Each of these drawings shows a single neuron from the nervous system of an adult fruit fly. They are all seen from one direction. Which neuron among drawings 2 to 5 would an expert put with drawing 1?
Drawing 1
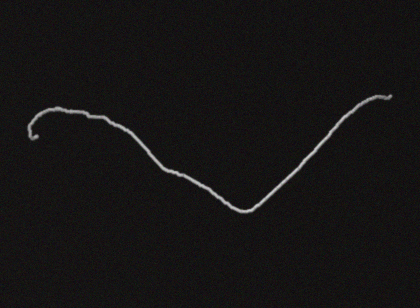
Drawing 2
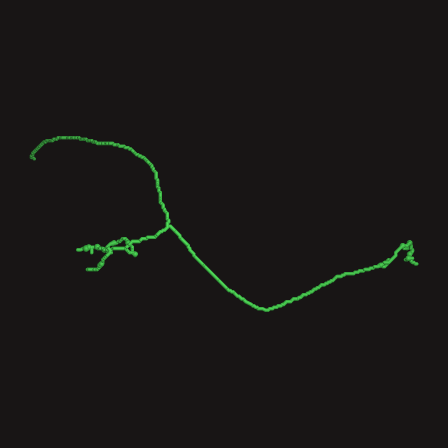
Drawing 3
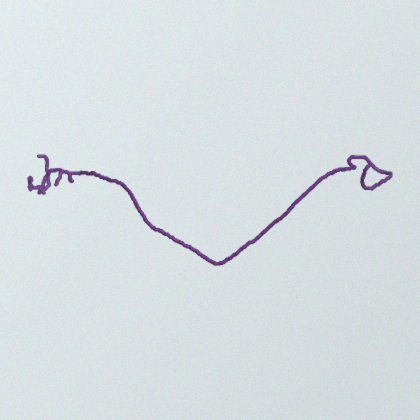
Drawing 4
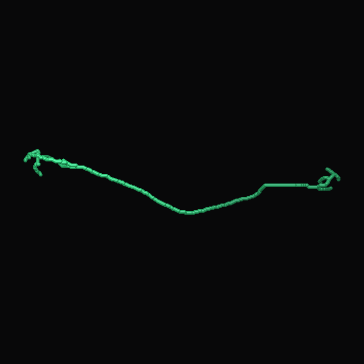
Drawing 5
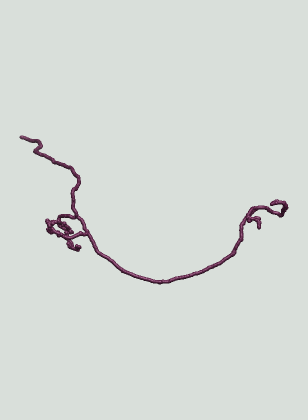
Drawing 3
